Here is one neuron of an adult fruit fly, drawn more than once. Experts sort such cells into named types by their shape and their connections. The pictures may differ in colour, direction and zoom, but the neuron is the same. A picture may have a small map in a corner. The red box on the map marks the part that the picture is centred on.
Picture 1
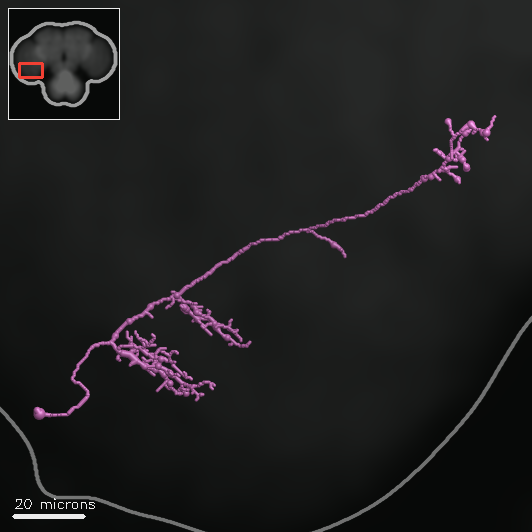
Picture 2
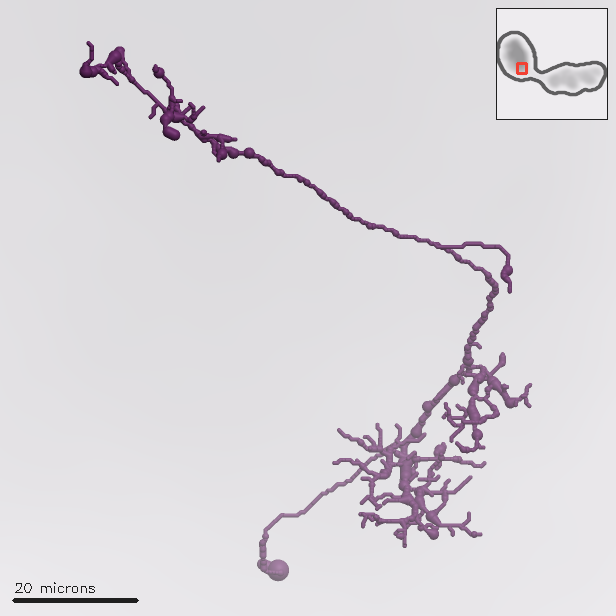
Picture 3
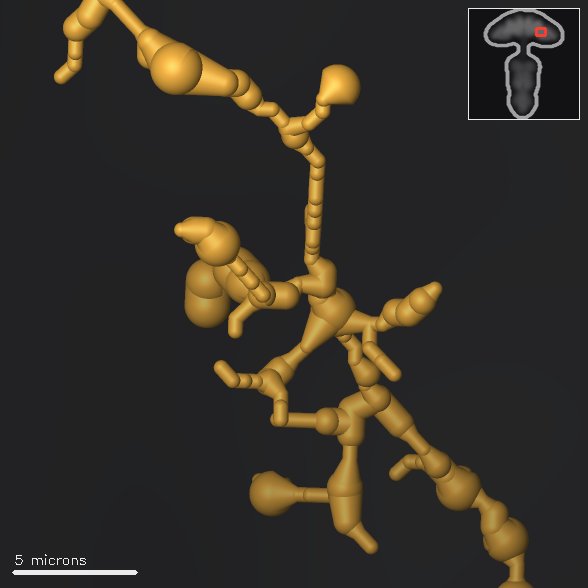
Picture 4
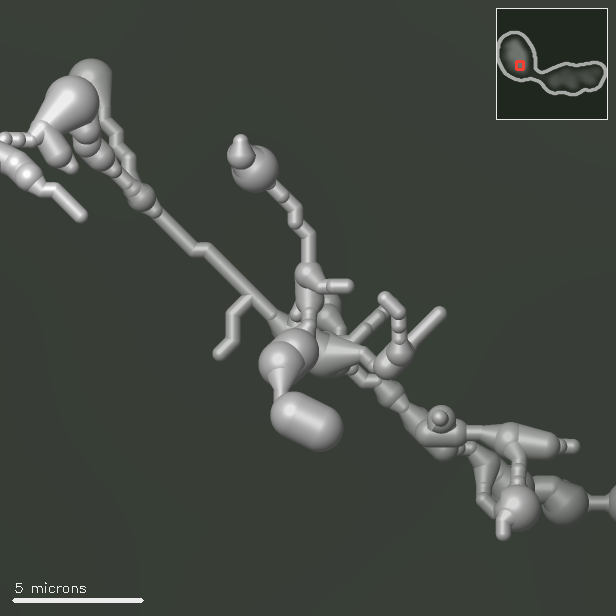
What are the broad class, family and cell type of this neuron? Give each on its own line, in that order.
optic-lobe intrinsic neuron
TmY
TmY13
